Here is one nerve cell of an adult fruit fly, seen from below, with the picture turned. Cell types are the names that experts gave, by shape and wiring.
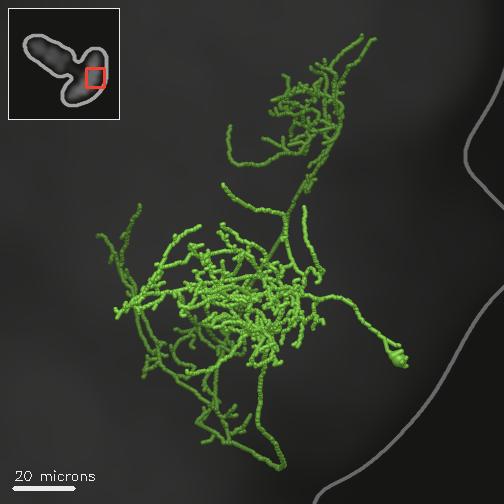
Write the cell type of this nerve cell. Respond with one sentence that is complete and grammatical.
The nerve cell is a member of cell type PRW067.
